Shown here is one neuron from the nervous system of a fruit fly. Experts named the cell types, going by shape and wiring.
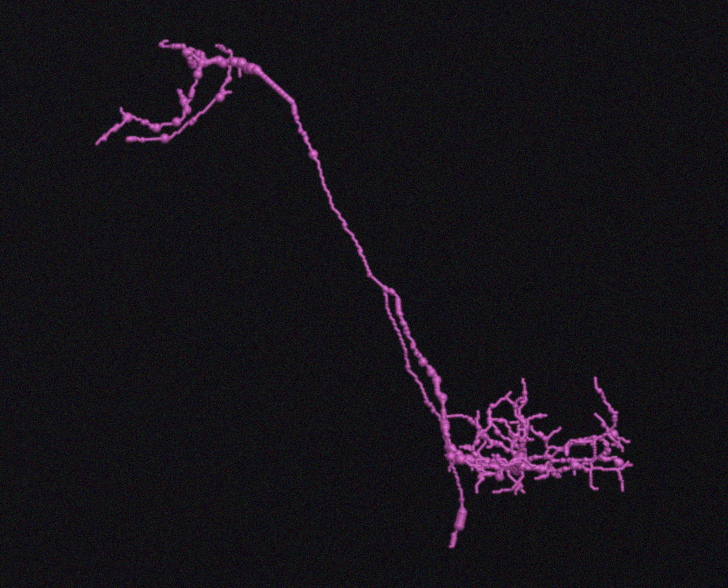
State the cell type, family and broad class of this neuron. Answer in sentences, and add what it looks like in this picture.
Its cell type is LC13. Its family is LC. Its broad class is visual projection neuron. Dozens of branch ends can be seen. As drawn here it is about as wide as it is tall.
